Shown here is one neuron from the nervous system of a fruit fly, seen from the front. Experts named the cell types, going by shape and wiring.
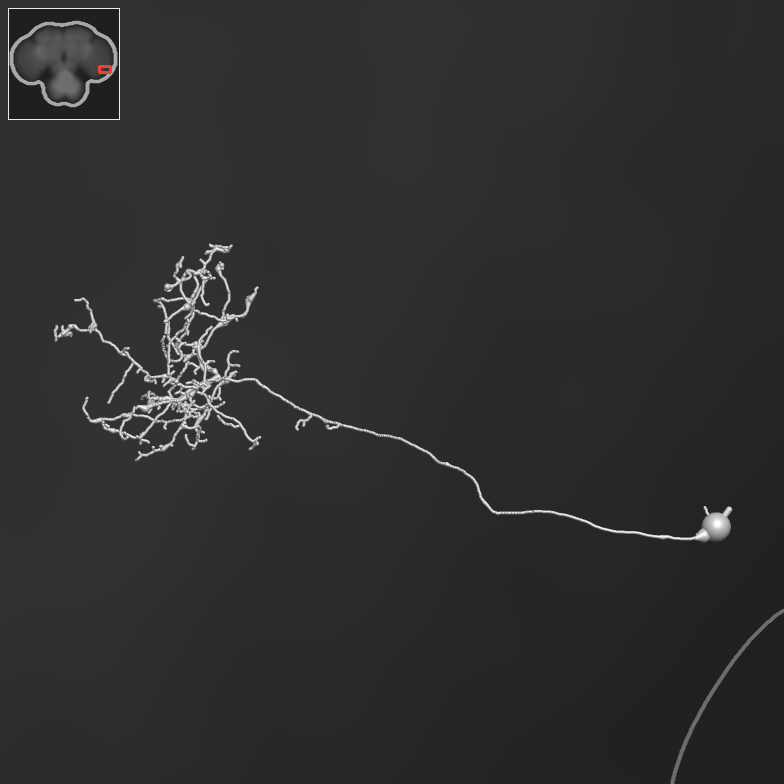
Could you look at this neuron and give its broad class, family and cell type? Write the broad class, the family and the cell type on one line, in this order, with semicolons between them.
optic-lobe intrinsic neuron; Cm; Cm1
